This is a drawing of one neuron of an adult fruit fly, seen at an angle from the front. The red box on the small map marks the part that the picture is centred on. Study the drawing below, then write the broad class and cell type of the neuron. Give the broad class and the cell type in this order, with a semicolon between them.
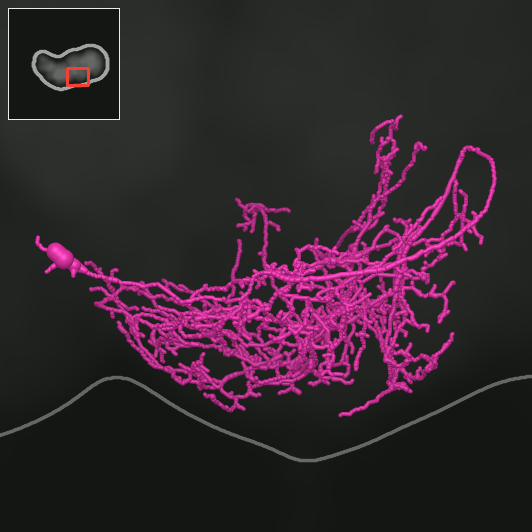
central-brain intrinsic neuron; GNG585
